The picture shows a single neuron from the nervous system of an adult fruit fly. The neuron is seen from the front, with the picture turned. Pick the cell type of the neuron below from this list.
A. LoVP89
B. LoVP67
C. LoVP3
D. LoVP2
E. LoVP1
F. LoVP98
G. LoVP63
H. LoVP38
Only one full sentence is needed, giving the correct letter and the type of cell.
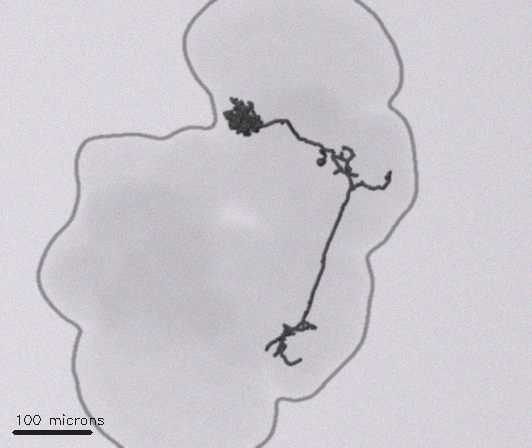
The cell type assigned to the neuron is LoVP98, under option F.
